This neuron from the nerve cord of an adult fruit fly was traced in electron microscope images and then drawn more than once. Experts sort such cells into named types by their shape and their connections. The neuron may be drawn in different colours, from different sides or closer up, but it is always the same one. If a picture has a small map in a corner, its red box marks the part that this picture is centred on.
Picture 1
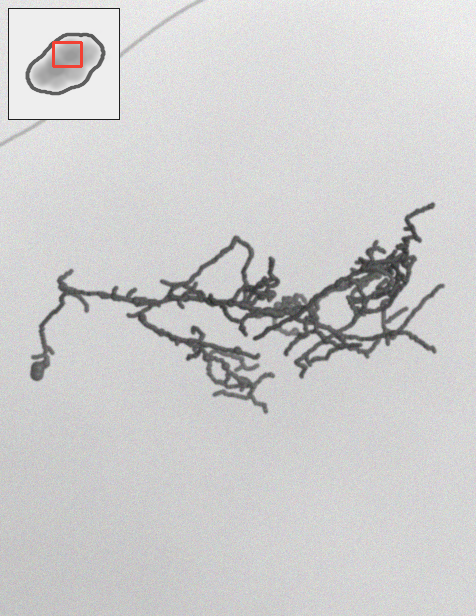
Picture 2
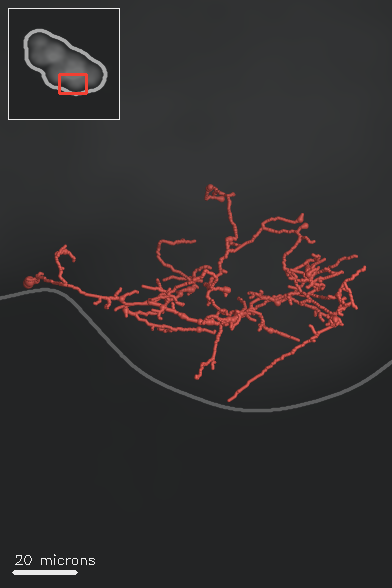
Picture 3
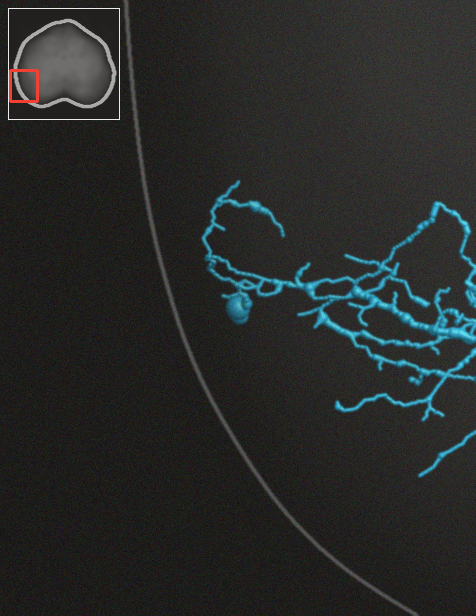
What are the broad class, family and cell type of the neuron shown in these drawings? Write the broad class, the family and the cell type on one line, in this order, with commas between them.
nerve-cord intrinsic neuron, hemilineage 20A.22A, IN20A.22A083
